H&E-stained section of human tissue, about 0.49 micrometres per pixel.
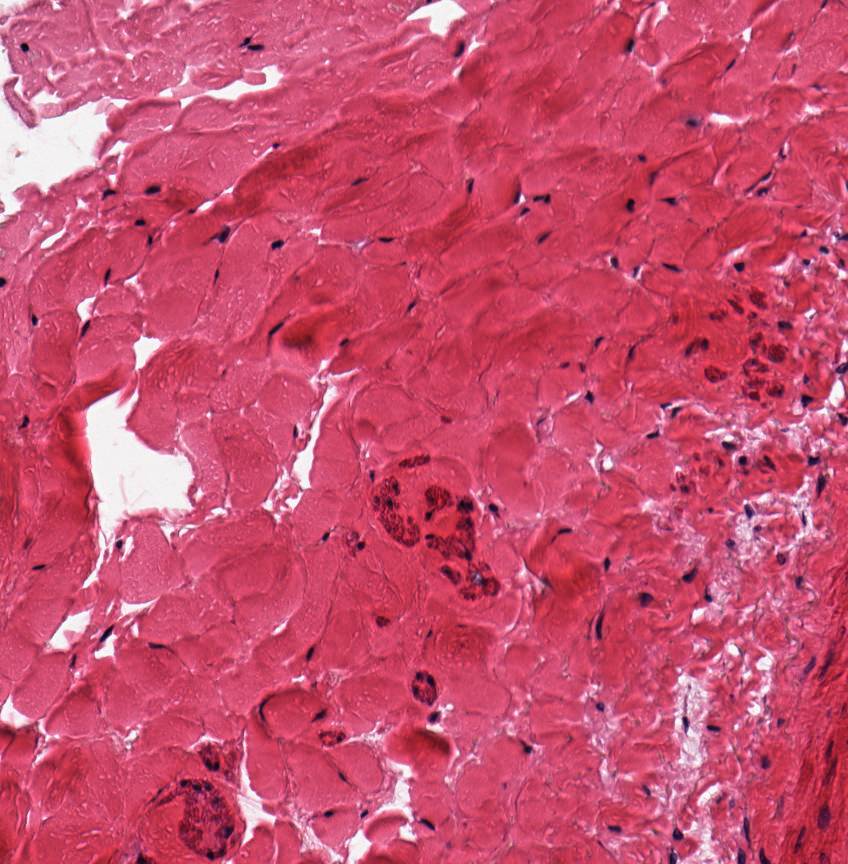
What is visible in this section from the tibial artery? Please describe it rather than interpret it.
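Muscle fibres cut transversely occupy most of the field, appearing as closely packed polygonal profiles. Their cytoplasm stains a strong, deep pink. Towards the right, loose, pale, wispy connective tissue containing scattered small nuclei separates the fibres. No fat cells are present among the fibres.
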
